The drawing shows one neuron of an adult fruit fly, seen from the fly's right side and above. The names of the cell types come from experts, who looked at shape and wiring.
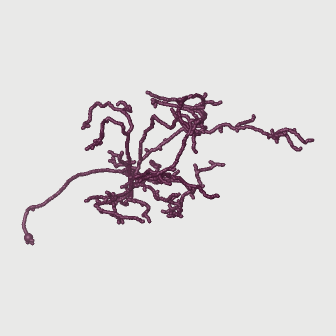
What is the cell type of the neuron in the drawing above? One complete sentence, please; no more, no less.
This neuron falls under the cell type IN12A059_g.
